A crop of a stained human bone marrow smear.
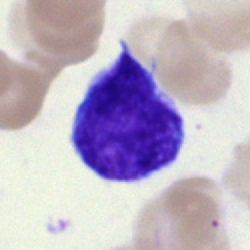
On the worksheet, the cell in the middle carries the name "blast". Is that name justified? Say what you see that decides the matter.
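What settles it is that the nucleus fills almost the whole cell, with the cytoplasm very scant, just a thin rim at the edge.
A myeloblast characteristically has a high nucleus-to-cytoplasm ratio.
So blast fits, and myelocyte doesn't. That thin rim of cytoplasm is deep blue, and the chromatin stains dark purple throughout the nucleus. As for the outline, a short tapered tag extends upward from the top edge, while the lower border is smoothly rounded.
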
